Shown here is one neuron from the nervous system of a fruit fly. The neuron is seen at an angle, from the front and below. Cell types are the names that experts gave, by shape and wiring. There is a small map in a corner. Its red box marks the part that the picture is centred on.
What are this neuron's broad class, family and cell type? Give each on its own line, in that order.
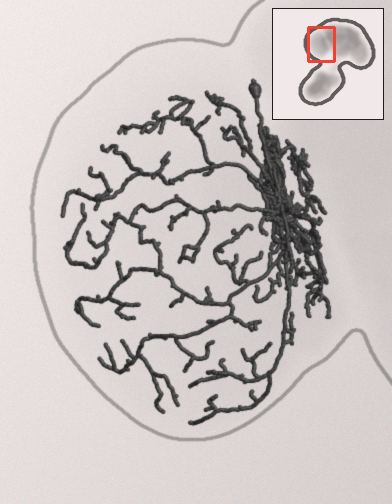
visual centrifugal neuron
MeVC
MeVC21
